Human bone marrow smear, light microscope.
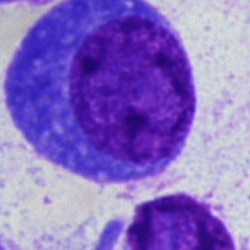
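Plasma cell in a stained bone marrow smear, with a smooth, rounded outline. The nucleus is off-centre, placed toward the right side of the cell. Its chromatin is finely stippled, with a few small darker clumps. No distinct granules are seen in the cytoplasm.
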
